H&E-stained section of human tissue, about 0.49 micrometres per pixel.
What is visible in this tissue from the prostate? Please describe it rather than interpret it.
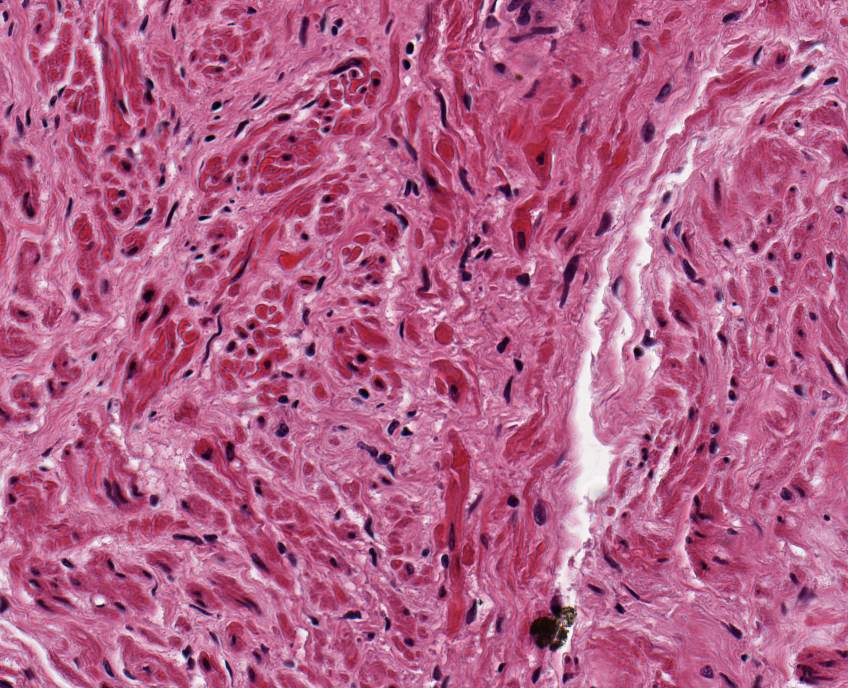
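Across the whole field, interlacing bundles of smooth muscle run in many directions within collagenous stroma. Upper left of centre, bundles cut across show clusters of rounded cell profiles, some with central nuclei. Most nuclei are small, dark, and elongated or spindle-shaped. No fat cells are seen.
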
